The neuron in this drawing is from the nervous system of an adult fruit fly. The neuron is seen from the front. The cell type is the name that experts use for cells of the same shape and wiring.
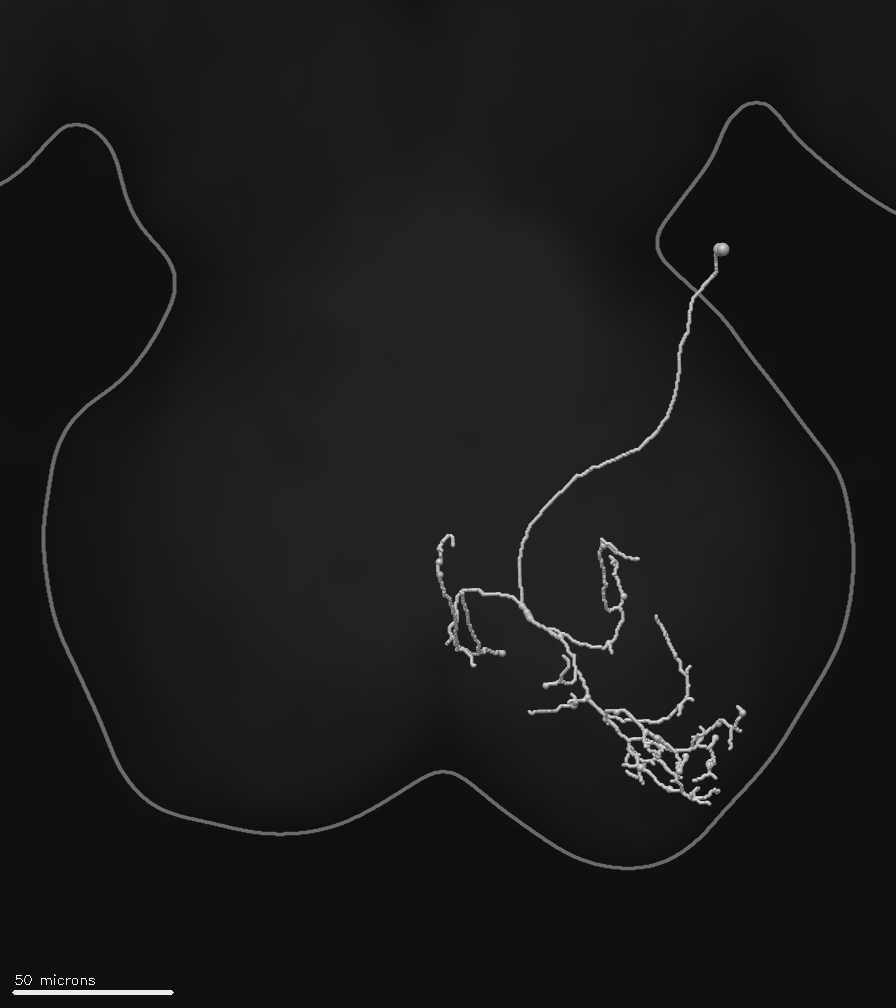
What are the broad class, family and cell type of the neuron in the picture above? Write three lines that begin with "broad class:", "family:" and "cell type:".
broad class: nerve-cord intrinsic neuron
family: hemilineage 23B
cell type: IN23B091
